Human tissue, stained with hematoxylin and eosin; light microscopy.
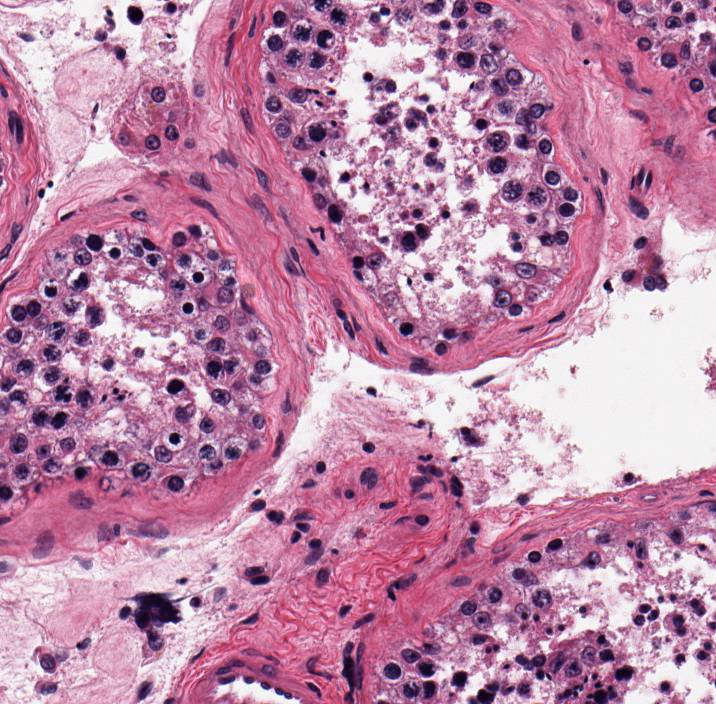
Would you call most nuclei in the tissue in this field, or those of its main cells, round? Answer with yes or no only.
Yes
